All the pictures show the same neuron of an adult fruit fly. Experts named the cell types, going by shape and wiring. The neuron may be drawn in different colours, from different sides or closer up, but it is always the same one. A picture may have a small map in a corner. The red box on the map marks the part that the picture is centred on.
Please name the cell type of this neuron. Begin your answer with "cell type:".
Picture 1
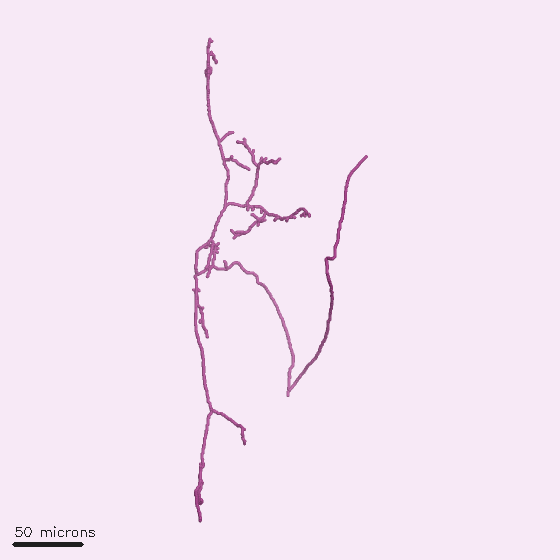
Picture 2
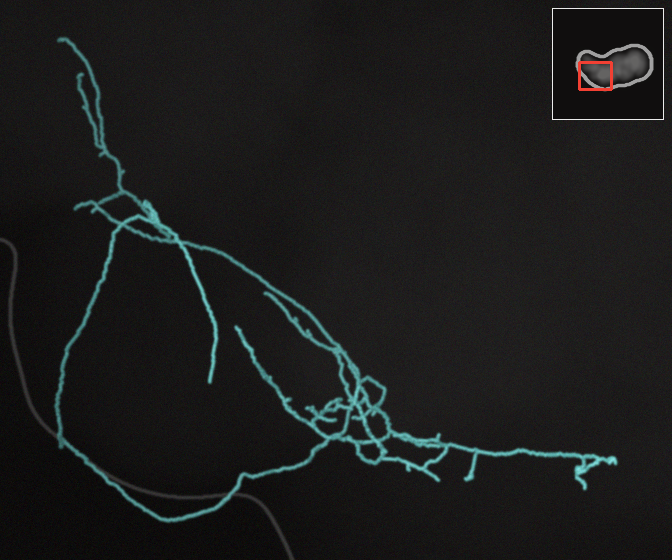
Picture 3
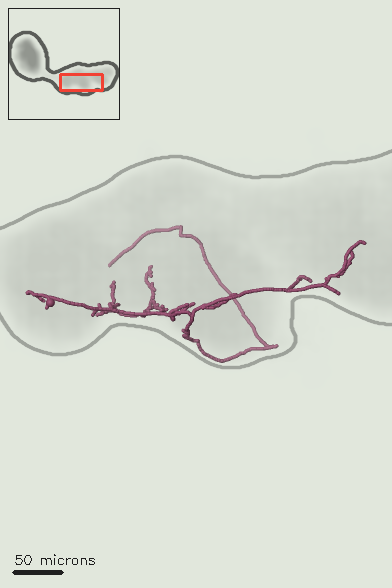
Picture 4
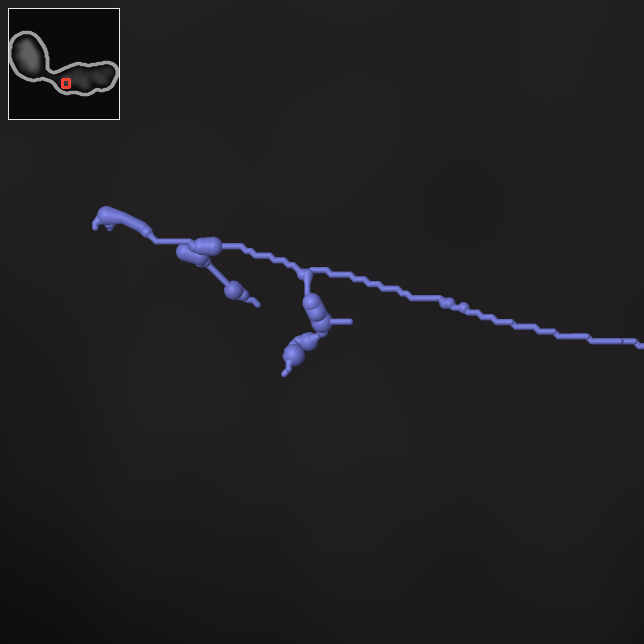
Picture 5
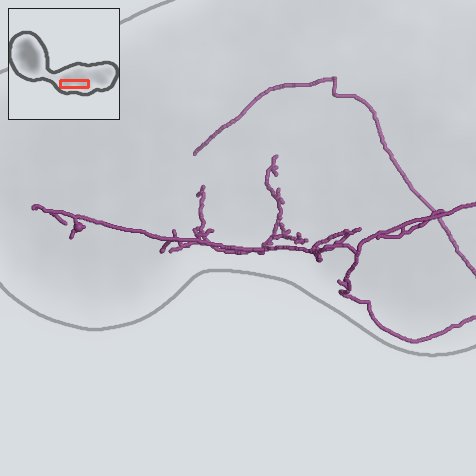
cell type: SNxx25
